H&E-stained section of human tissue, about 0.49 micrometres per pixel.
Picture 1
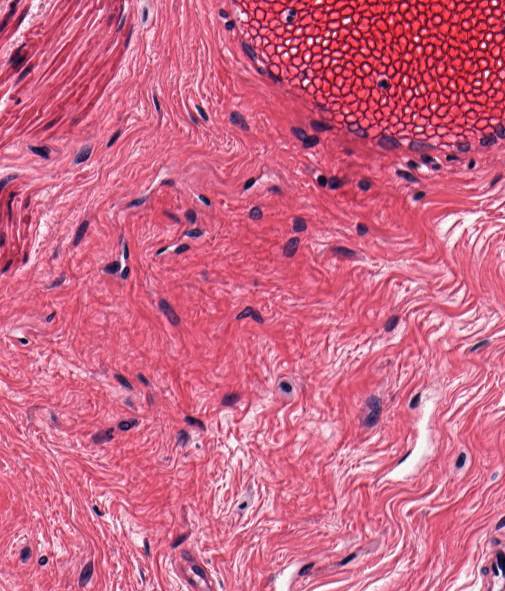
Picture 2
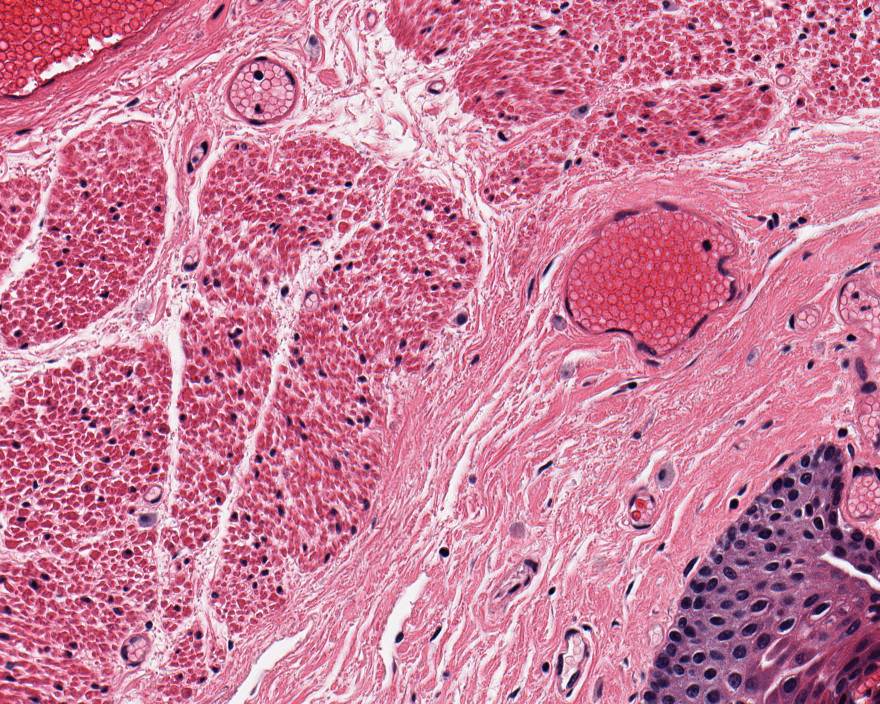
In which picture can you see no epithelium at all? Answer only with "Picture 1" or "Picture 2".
Picture 1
